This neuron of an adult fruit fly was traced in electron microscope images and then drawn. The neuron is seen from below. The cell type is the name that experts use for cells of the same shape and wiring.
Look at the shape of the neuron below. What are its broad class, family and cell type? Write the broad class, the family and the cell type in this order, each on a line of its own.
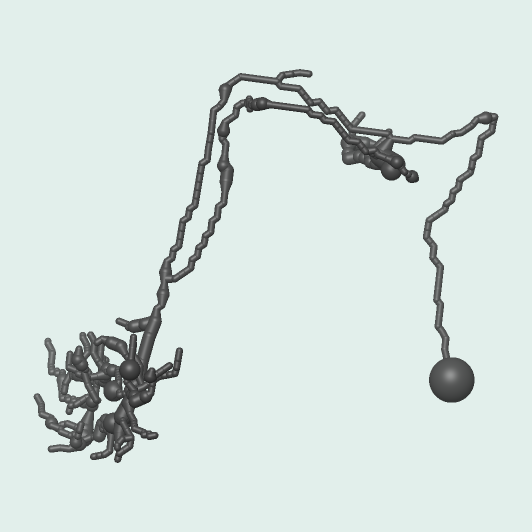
optic-lobe intrinsic neuron
T
T4d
